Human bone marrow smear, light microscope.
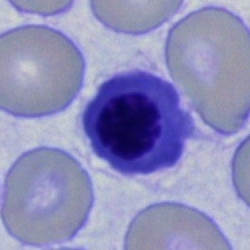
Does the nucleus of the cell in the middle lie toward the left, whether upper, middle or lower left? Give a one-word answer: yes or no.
Yes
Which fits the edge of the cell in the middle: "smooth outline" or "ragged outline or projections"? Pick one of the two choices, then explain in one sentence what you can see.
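Ragged outline or projections. The cell outline is irregular, with small rounded bulges along its right edge.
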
